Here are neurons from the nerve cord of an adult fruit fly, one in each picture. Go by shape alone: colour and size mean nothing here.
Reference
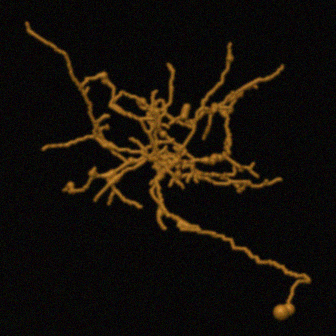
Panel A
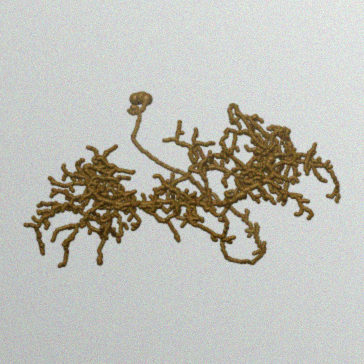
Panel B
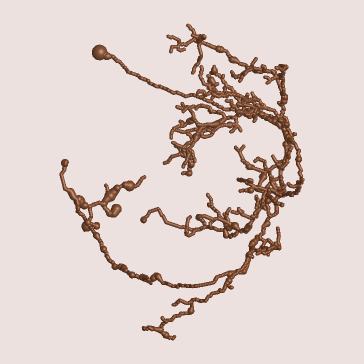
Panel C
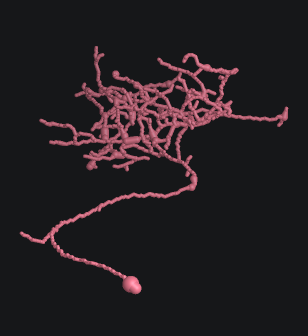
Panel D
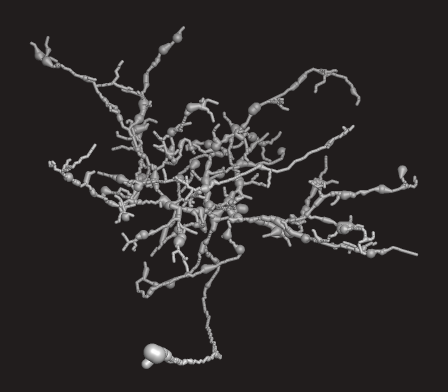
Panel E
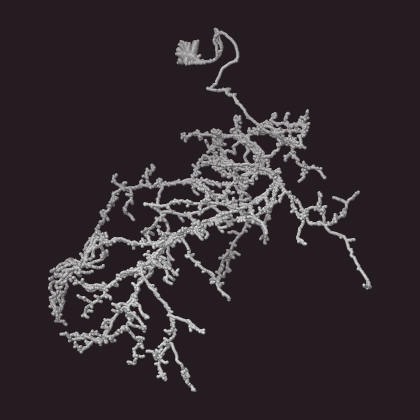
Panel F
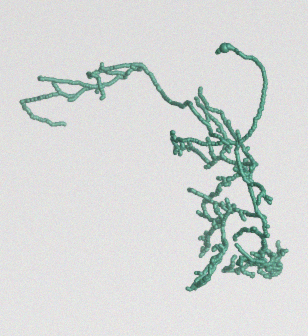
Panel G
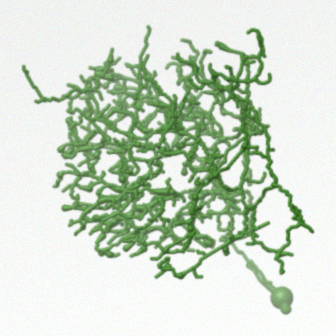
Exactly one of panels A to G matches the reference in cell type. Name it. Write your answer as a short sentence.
Panel C is of the same cell type.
